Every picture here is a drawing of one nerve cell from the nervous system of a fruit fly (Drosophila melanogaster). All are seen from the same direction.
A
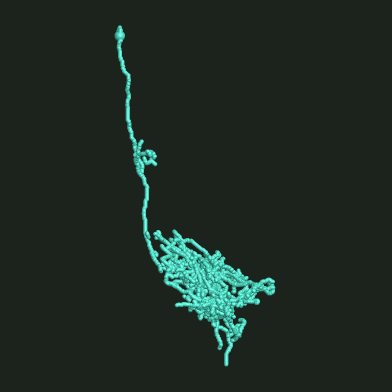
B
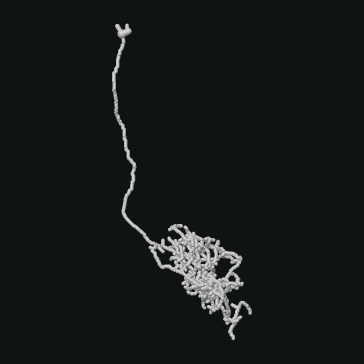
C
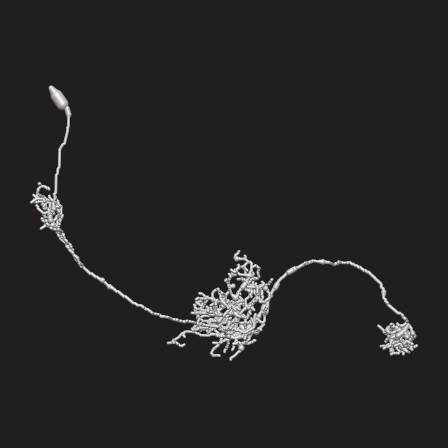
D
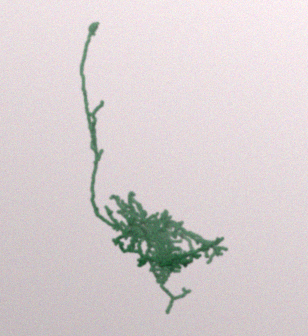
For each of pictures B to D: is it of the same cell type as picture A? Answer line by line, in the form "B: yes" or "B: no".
B: yes
C: no
D: yes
